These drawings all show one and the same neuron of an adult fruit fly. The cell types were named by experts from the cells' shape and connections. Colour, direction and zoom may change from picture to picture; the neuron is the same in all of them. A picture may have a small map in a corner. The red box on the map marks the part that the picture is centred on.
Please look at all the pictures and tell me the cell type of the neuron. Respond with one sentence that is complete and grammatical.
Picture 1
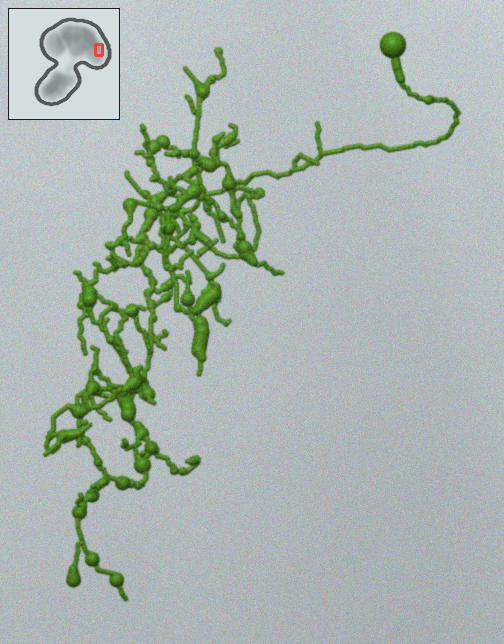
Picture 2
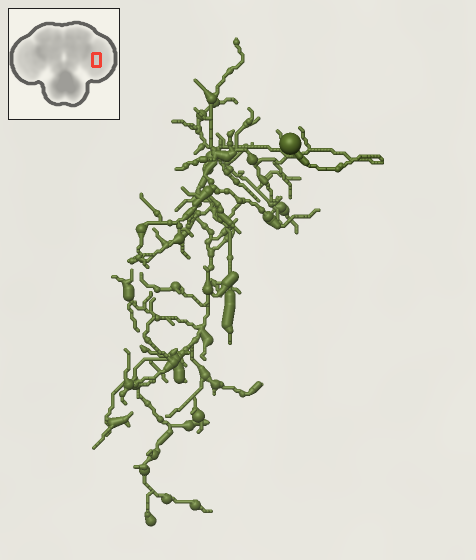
This neuron is an instance of the cell type Cm7.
